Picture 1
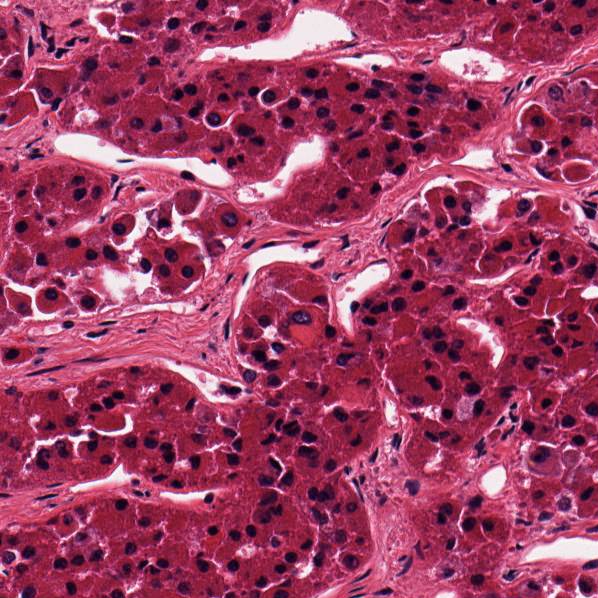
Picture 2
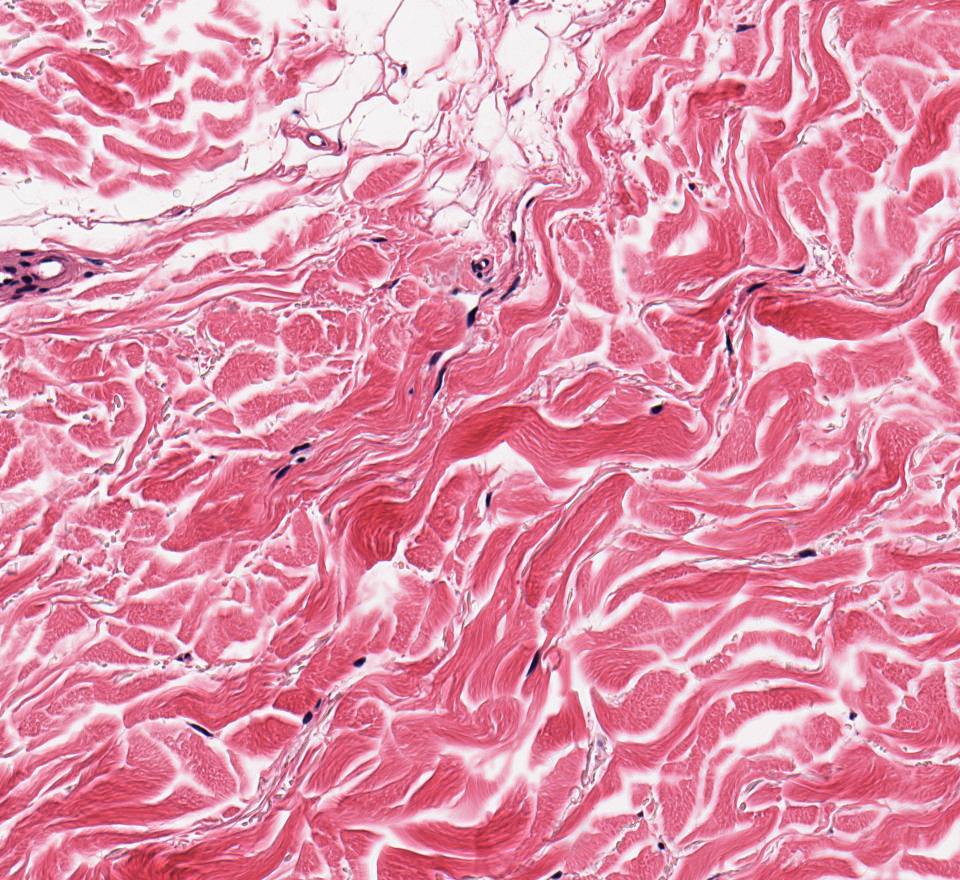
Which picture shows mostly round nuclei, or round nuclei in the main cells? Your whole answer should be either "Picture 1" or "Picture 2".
Picture 1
